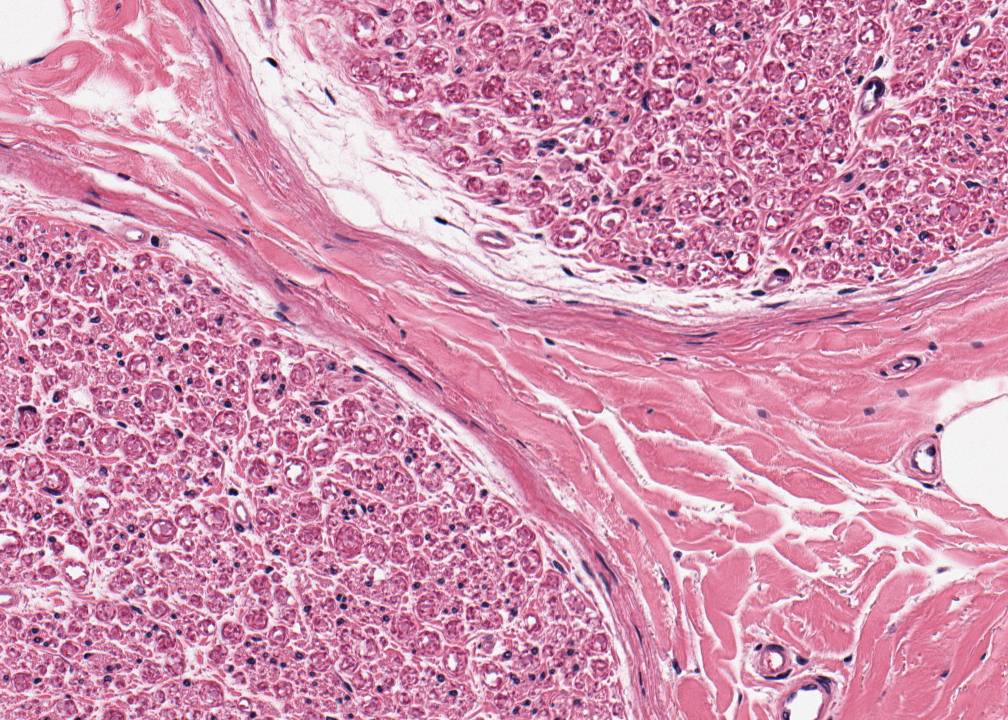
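Tibial nerve: two large rounded bundles of packed fibres fill the lower left and upper right, parted by dense pink collagen running diagonally from upper left to lower right. Small dark nuclei lie among the cut fibres, and flattened cells with elongated nuclei edge each bundle.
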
